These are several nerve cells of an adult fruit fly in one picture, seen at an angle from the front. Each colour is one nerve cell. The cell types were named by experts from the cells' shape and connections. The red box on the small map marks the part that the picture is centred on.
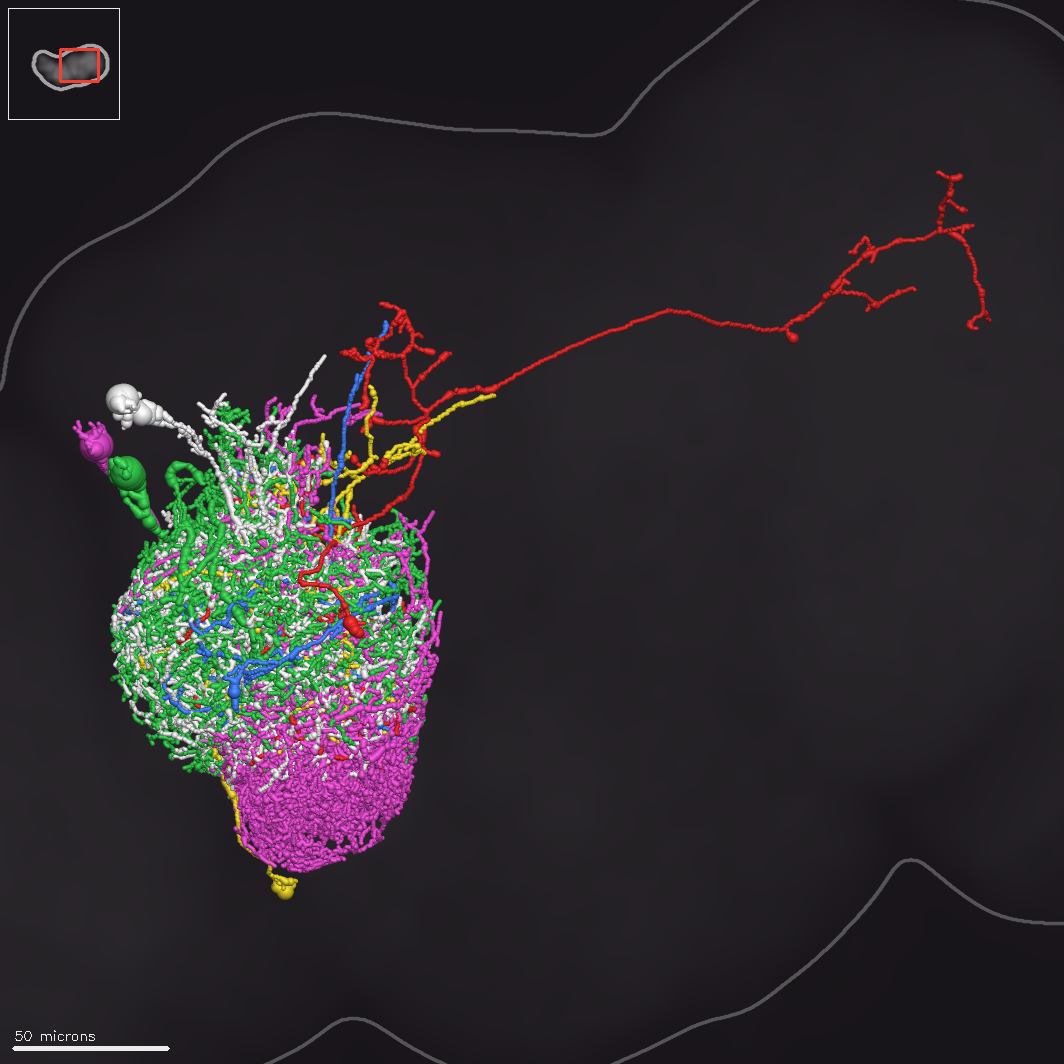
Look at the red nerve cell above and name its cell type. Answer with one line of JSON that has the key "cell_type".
{"cell_type": "AVLP725m"}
